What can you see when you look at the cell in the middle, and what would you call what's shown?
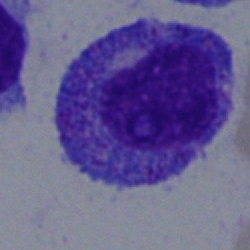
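In outline, the cell is round to slightly oval, with a finely uneven edge. Its chromatin is dark purple and finely clumped. Plentiful cytoplasm forms a broad rim along the left and lower sides of the nucleus. Against the upper left side of the nucleus lies a paler, less granular patch of cytoplasm. The cell described is a promyelocyte.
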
